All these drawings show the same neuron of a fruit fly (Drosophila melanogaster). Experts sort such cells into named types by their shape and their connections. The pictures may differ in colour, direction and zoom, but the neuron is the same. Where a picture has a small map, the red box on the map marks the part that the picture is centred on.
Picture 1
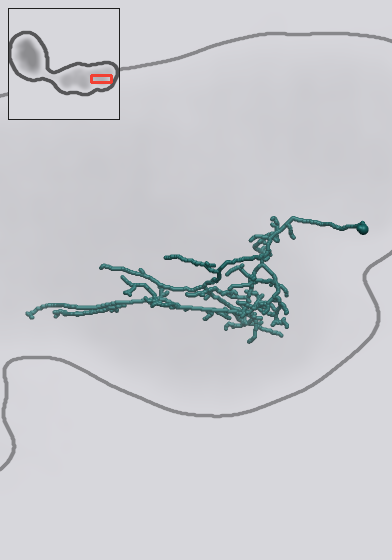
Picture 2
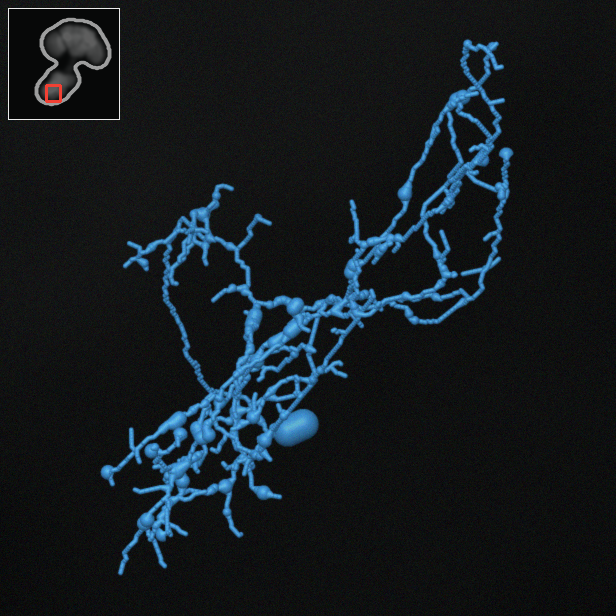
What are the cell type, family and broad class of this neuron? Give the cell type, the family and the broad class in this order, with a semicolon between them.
IN20A.22A090; hemilineage 20A.22A; nerve-cord intrinsic neuron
